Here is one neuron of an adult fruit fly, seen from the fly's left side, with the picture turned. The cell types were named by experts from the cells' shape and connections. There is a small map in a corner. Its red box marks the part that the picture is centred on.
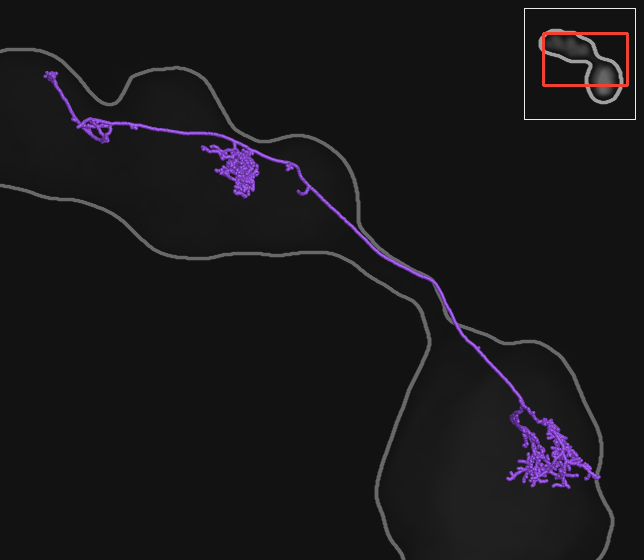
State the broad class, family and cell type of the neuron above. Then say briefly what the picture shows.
Its broad class is ascending neuron. Its family is hemilineage 08B. Its cell type is AN08B007. In this view it is wider than it is tall.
